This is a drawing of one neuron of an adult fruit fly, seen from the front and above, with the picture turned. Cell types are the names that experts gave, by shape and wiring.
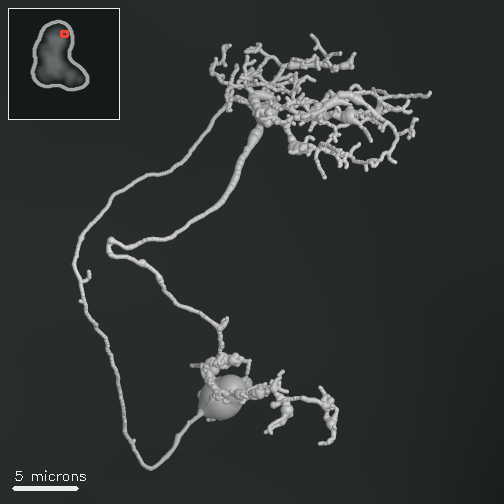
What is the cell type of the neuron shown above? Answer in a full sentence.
The cell type is T4d.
